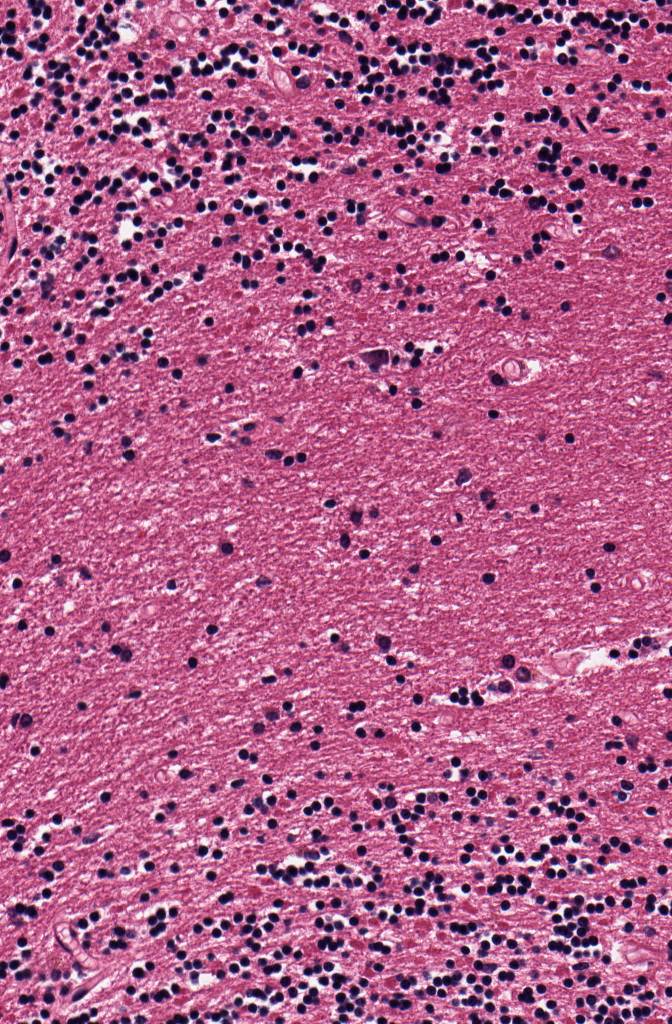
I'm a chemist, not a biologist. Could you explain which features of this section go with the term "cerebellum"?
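First, the layout: dense bands of small, round, darkly stained nuclei with little visible cytoplasm lie at the top and bottom, and a broad pale pink band crosses the middle between them.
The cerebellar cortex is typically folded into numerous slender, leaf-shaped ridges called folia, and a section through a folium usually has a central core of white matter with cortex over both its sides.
The pale middle band, flanked on both sides by the nuclear bands, fits that arrangement.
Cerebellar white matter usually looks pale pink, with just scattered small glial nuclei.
Second, the middle band agrees with this: it is a finely fibrillary pink matrix with only sparse, scattered single small round nuclei. Third, no epithelium or glands are present anywhere in the field. All of this goes with cerebellum.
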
